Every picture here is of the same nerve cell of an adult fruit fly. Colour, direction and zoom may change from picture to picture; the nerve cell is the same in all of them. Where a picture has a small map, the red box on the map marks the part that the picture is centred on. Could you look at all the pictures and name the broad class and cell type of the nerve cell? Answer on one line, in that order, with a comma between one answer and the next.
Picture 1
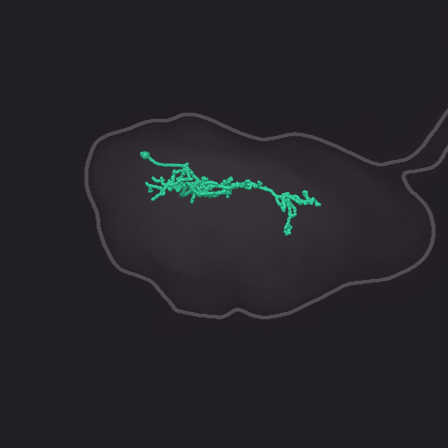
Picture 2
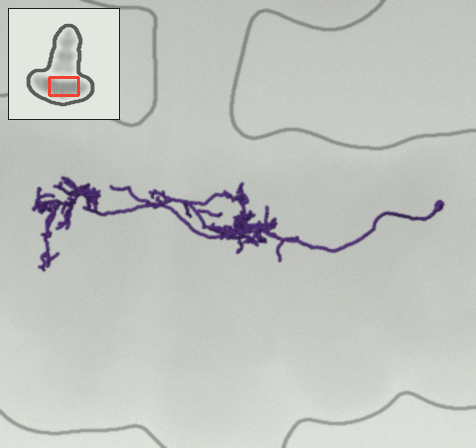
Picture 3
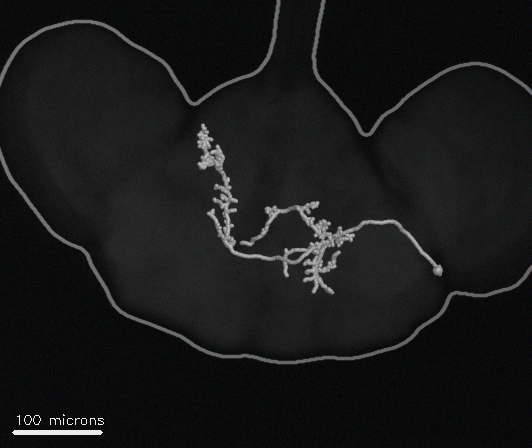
central-brain intrinsic neuron, CL131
